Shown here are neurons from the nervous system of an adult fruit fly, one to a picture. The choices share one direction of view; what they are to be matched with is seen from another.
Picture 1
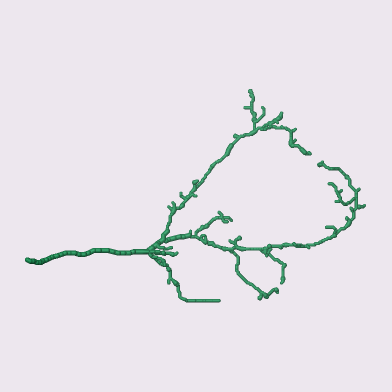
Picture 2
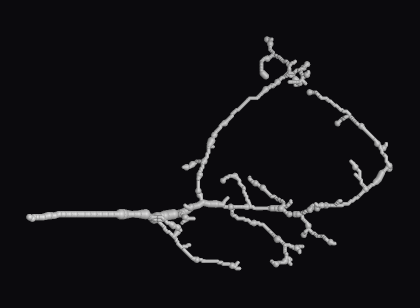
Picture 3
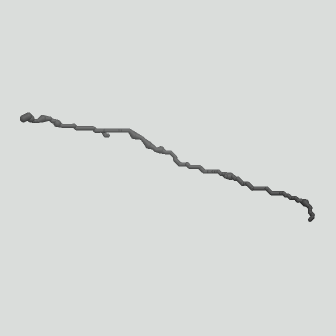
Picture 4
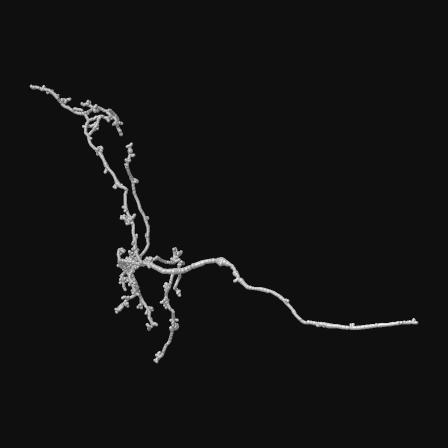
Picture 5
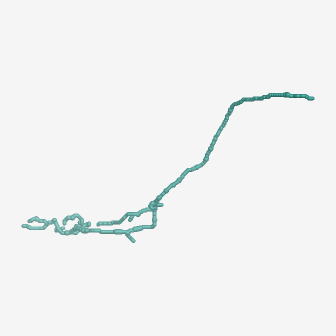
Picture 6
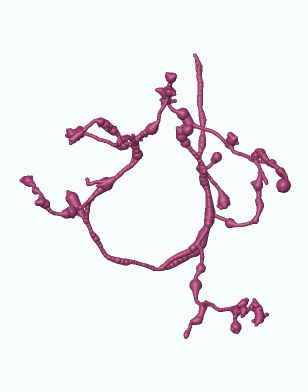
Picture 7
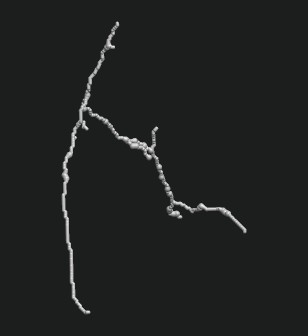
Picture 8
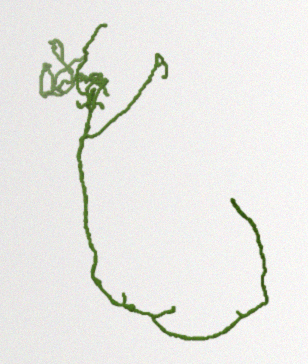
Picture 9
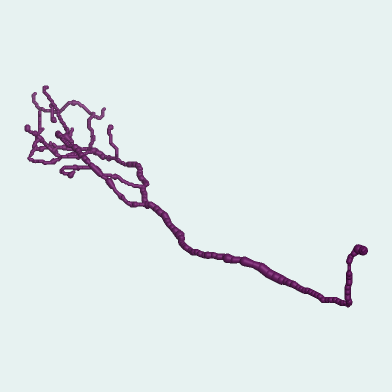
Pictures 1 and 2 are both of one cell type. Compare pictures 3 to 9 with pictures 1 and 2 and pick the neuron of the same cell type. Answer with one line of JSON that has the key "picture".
{"picture": 4}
